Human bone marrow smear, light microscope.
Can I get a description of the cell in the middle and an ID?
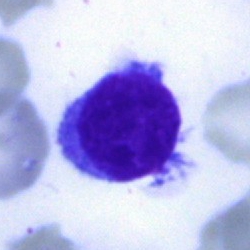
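Dense, dark purple chromatin is present. The cytoplasm forms a scant, deep blue rim that is widest on the left side. From the lower right edge, small ragged cytoplasmic projections extend outward. This is a lymphocyte.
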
